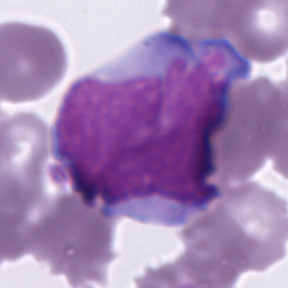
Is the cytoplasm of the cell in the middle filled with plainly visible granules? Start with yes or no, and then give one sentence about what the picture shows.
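No. No distinct granules are seen in the cytoplasm.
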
